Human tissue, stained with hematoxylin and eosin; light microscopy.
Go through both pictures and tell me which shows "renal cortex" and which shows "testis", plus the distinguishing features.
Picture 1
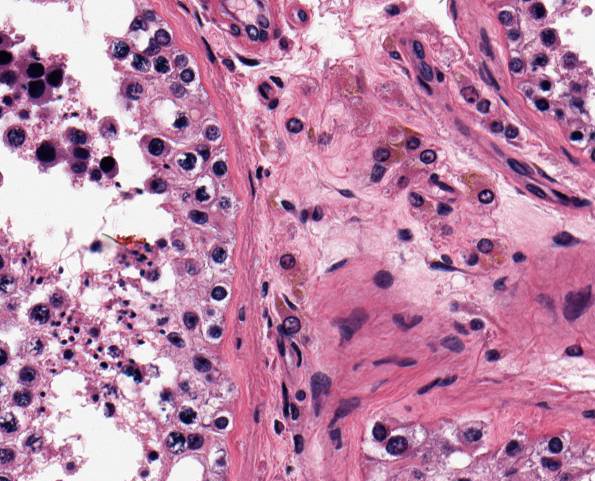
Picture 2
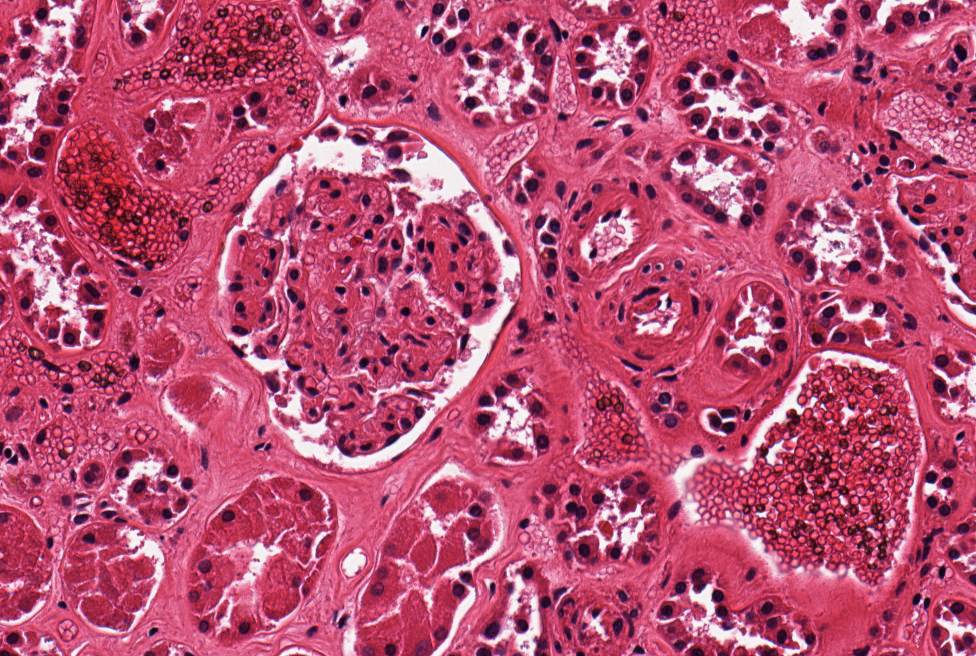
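Picture 1: testis. Picture 2: renal cortex. In the testis, the left tubule is lined by several layers of rounded cells with round dark nuclei and pale cytoplasm, and the tubules have thick pink fibrous walls containing flattened elongated nuclei. Detached cells, many with dark condensed nuclei, lie among debris in one lumen. Polygonal interstitial cells hold golden-brown pigment granules. The renal cortex has a single layer of cuboidal cells with pink cytoplasm lining its tubules. A large round glomerulus, its tuft crowded with dark nuclei, lies left of centre.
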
